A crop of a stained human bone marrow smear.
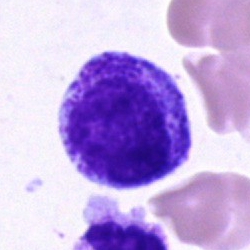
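Myelocyte, the central cell of a stained human bone marrow smear under the light microscope. Its outline is round, and the edge bears no projections. The cell stains a deep violet throughout. No clear vacuoles are visible.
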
